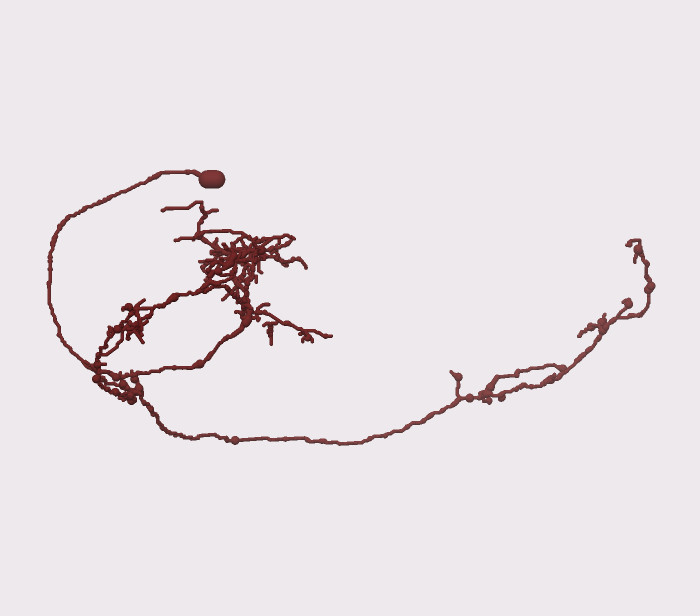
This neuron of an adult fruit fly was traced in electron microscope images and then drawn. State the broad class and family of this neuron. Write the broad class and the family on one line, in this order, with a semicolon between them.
central-brain intrinsic neuron; hemilineage SMPp&v1_posterior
